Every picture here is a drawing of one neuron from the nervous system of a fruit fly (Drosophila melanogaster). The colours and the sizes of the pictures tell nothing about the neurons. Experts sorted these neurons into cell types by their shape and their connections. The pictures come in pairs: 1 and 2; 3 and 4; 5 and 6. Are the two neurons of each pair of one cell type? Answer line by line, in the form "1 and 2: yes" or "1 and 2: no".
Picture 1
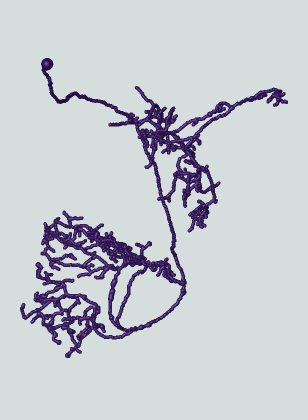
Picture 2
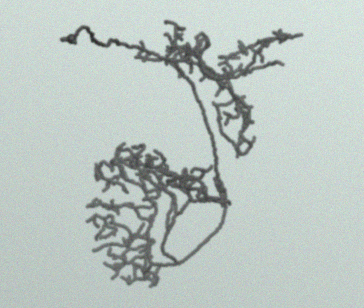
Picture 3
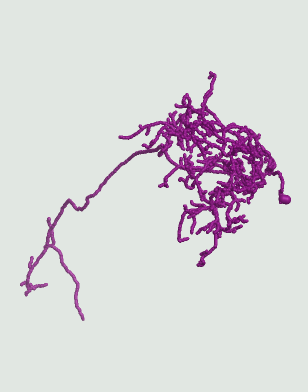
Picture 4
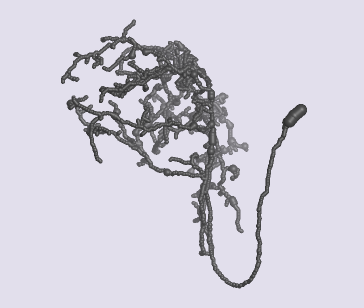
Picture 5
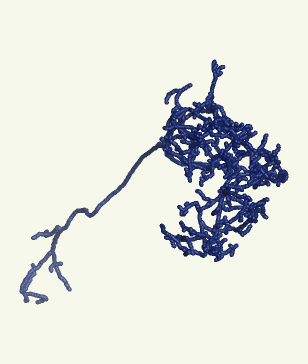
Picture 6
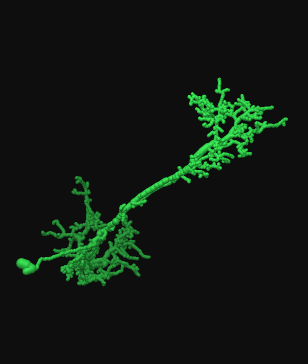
1 and 2: yes
3 and 4: no
5 and 6: no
